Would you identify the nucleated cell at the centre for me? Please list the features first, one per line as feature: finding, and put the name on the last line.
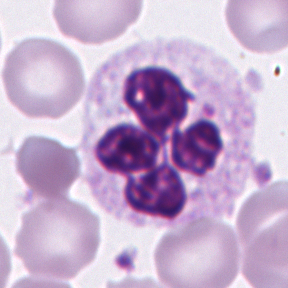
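Outline: round, smooth
Nucleus: four separate lobes
Lobe arrangement: roughly a cross around the cell centre
Chromatin: dark purple, coarsely clumped
Name: segmented neutrophil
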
